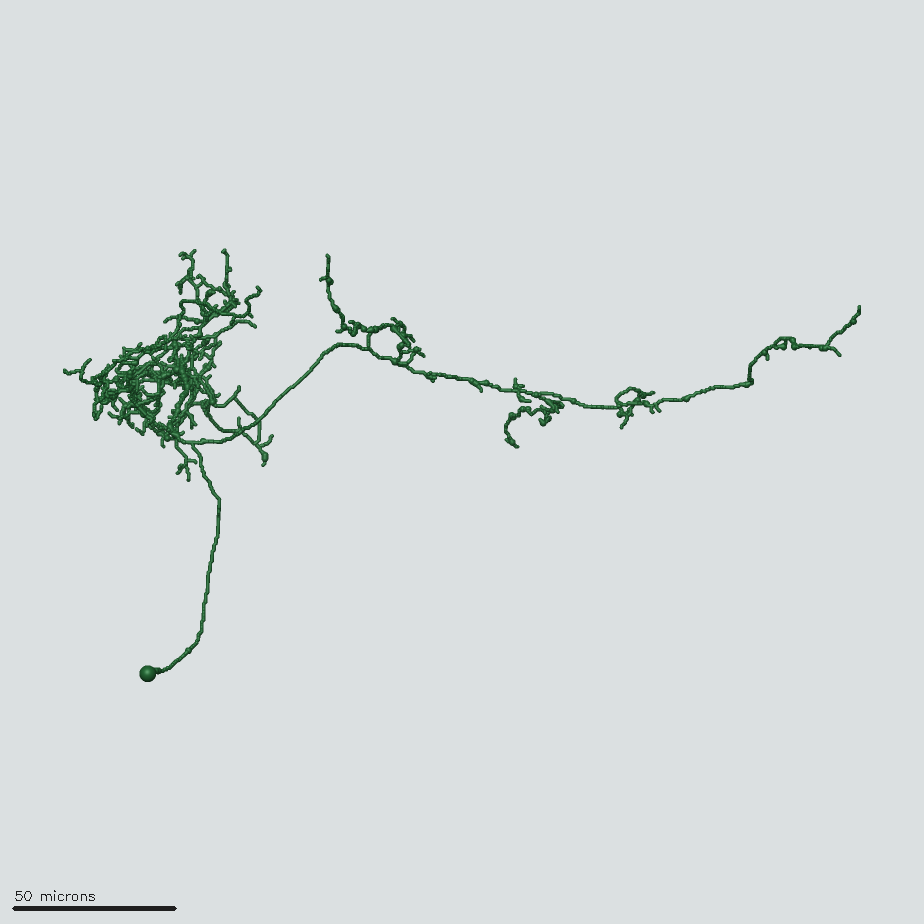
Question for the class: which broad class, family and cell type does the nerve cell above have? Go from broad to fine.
central-brain intrinsic neuron; hemilineage DL2_ventral; AVLP736m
